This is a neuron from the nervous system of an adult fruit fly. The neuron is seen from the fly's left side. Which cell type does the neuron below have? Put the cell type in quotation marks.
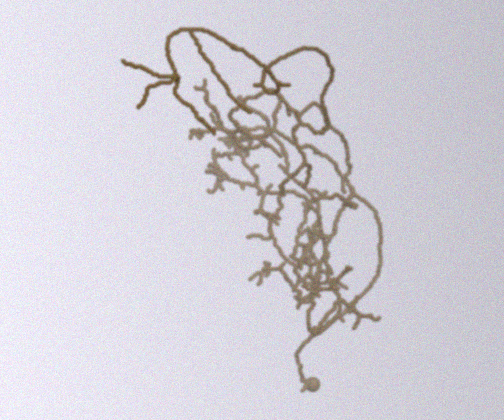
"v2LN34A"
